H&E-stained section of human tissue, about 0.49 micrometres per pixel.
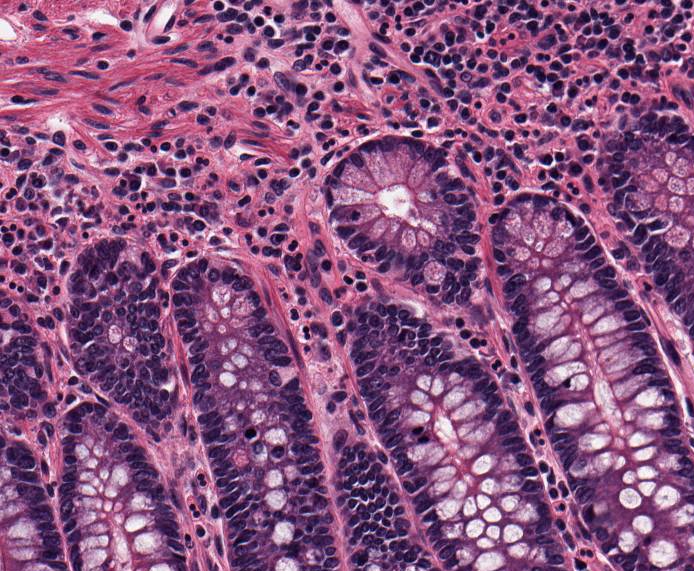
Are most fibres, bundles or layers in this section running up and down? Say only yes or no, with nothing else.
Yes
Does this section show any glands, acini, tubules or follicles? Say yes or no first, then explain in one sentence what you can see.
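Yes. Straight, unbranched tubular glands lie side by side in parallel, running vertically from the lower edge toward the upper part of the field.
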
